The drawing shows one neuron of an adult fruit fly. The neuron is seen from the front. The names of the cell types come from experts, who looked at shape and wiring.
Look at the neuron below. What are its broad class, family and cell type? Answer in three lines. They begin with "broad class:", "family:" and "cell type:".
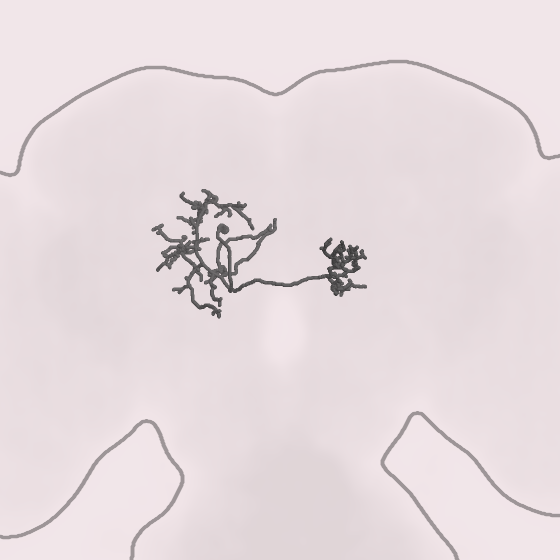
broad class: central-brain intrinsic neuron
family: hemilineage VLPp2
cell type: PS206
